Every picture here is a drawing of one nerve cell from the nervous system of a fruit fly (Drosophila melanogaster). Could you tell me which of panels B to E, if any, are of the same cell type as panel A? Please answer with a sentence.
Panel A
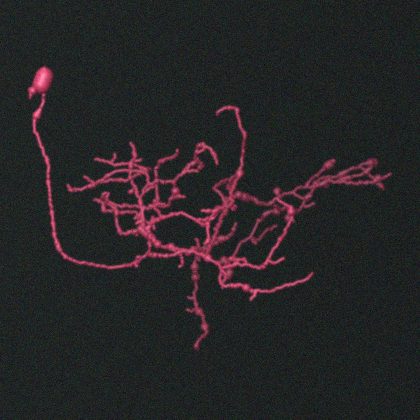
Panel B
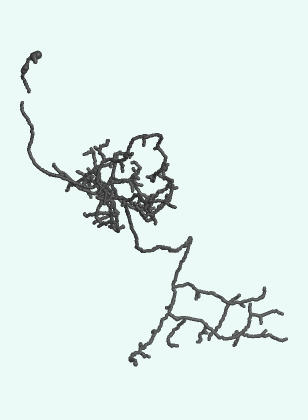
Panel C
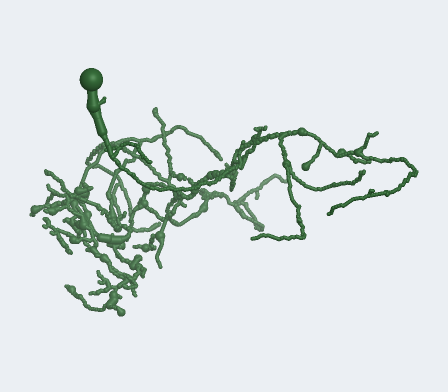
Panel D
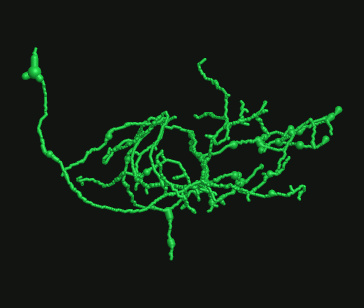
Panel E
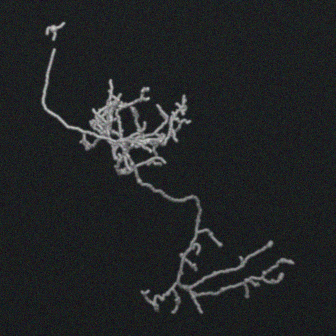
Panel B, panel D and panel E are of the same cell type.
